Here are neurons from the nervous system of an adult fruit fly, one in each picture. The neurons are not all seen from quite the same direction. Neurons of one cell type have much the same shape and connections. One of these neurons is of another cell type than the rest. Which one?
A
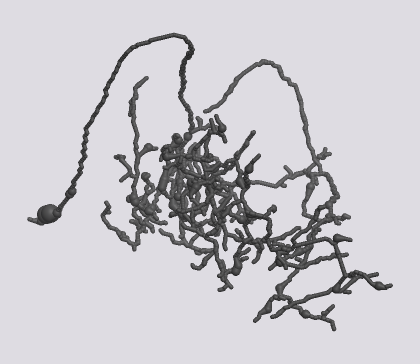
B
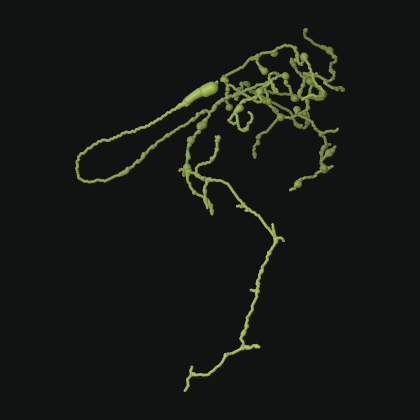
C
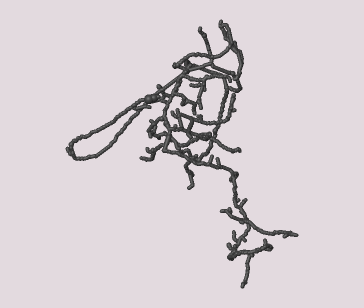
A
